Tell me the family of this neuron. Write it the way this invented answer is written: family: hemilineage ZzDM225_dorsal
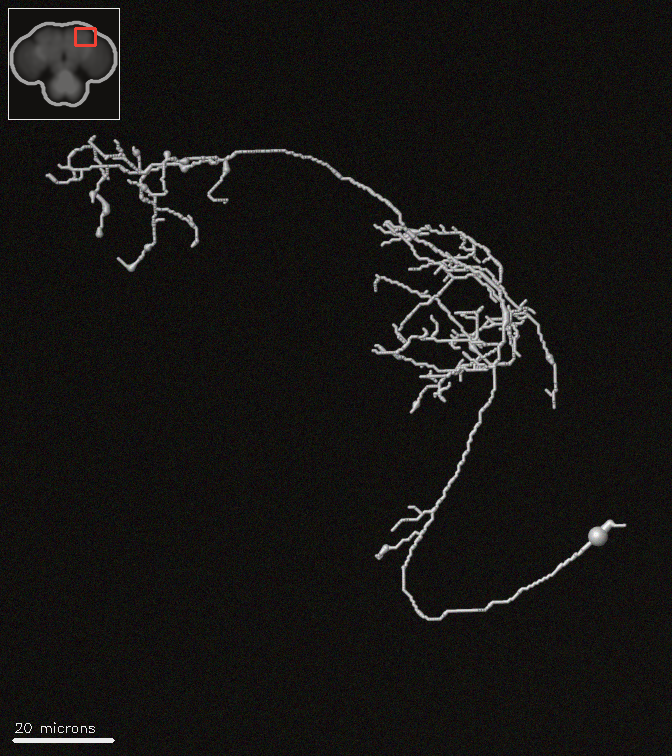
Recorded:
family: hemilineage VPNl&d1_dorsal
